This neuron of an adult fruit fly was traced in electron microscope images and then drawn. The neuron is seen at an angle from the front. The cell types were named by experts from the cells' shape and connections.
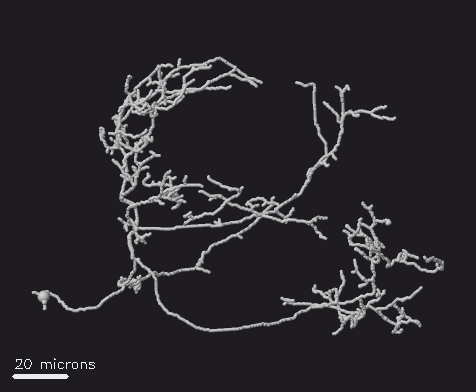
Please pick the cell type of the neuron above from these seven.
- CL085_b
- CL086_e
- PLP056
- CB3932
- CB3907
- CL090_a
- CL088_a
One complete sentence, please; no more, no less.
It is to cell type CB3907 that the neuron belongs.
